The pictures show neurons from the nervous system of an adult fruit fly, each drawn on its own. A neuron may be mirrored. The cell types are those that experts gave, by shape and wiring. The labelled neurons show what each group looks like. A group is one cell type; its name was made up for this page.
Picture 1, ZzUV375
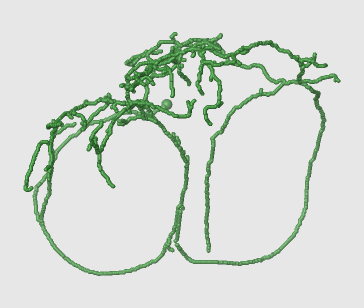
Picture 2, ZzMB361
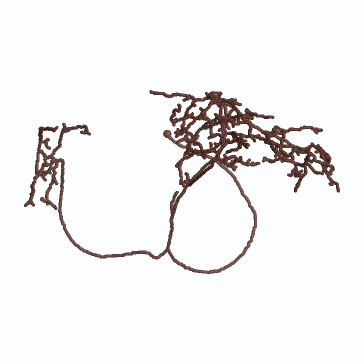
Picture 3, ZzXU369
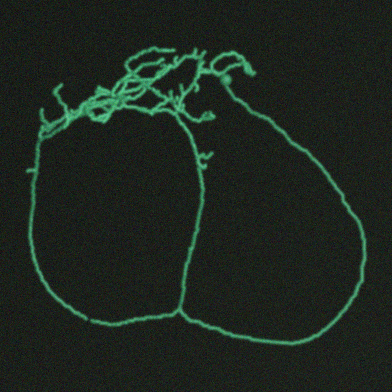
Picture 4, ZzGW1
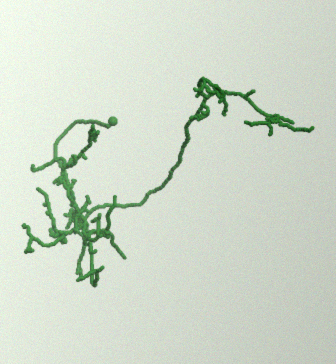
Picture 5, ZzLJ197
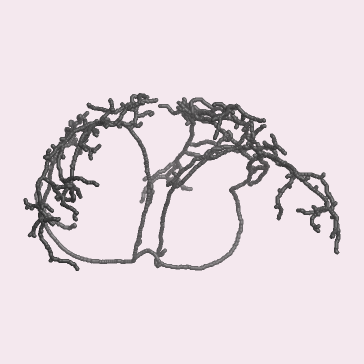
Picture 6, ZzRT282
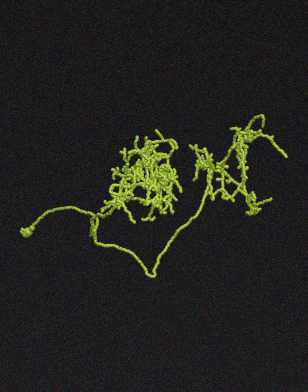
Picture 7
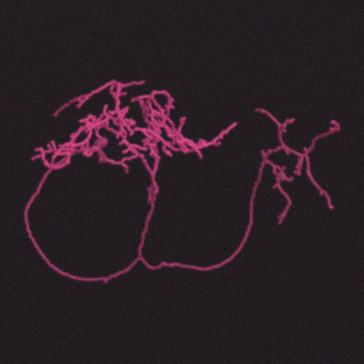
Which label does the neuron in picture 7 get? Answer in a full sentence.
It belongs to ZzMB361.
